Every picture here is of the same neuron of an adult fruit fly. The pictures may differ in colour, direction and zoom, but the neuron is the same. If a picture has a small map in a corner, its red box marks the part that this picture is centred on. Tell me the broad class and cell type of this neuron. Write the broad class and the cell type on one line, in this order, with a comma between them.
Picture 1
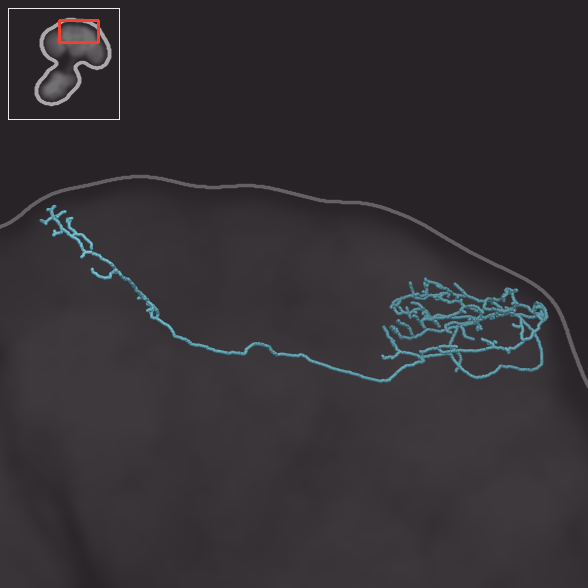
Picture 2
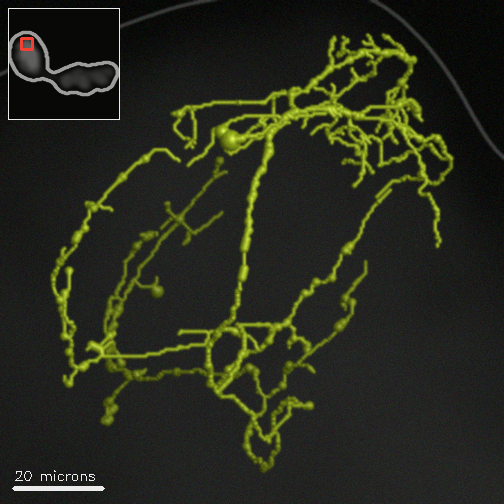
central-brain intrinsic neuron, SLP465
